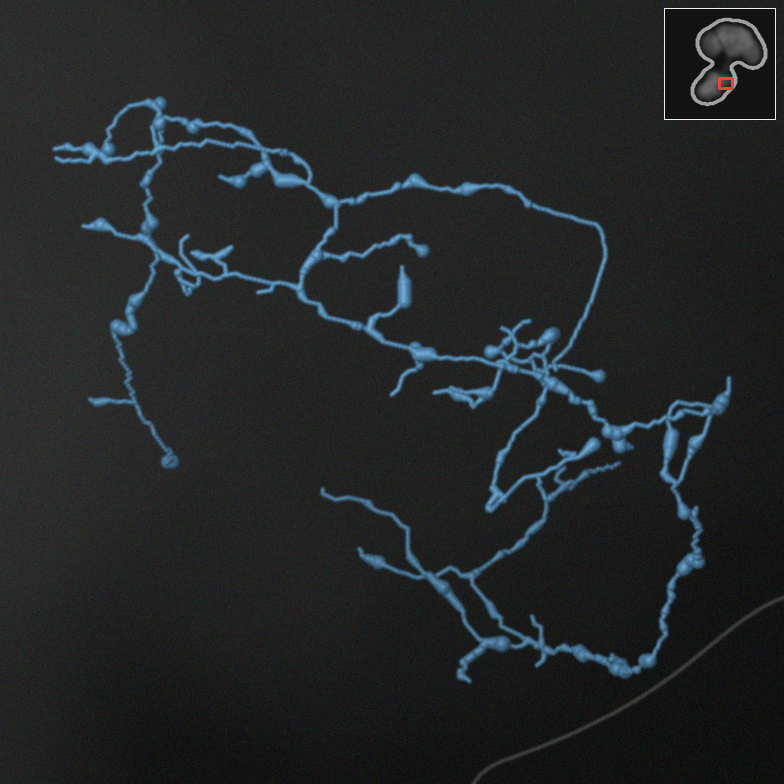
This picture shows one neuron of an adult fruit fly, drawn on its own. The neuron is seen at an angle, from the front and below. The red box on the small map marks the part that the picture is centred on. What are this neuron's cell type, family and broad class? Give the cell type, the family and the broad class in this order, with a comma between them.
IN01B063, hemilineage 01B, nerve-cord intrinsic neuron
